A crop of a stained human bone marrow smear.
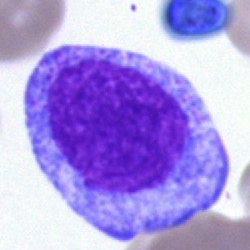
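Promyelocyte shown at the centre of a stained human bone marrow smear. Its outline is a broad oval with slightly flattened, angular edges. The nucleus sits toward the upper left, so the band of cytoplasm is wider at the lower right. A few fine purple granules are scattered through the cytoplasm, and no distinct nucleoli stand out in the nucleus.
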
